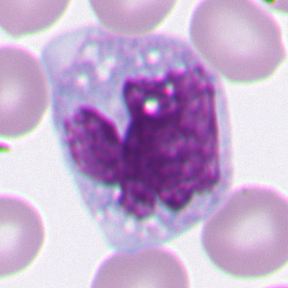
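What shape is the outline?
Irregular and somewhat angular, not round.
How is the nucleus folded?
Into broad lobes, not joined by thin threads.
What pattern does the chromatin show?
Lacy and strand-like, without solid dark clumps.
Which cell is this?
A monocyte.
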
